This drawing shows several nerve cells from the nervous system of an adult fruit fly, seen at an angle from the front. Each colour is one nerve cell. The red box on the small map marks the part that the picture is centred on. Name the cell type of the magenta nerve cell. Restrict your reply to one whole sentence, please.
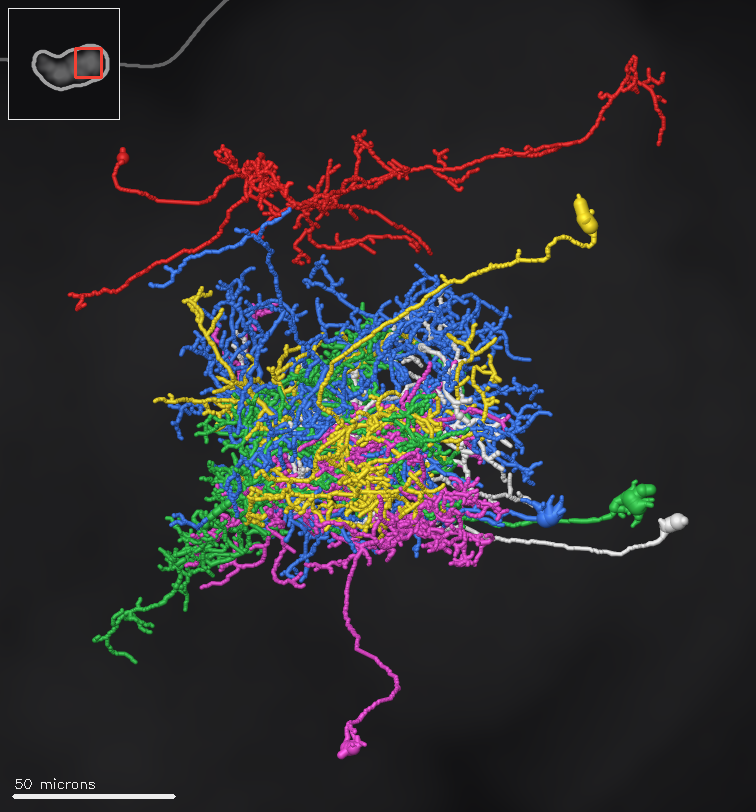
Classified by cell type, this nerve cell is LAL099.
